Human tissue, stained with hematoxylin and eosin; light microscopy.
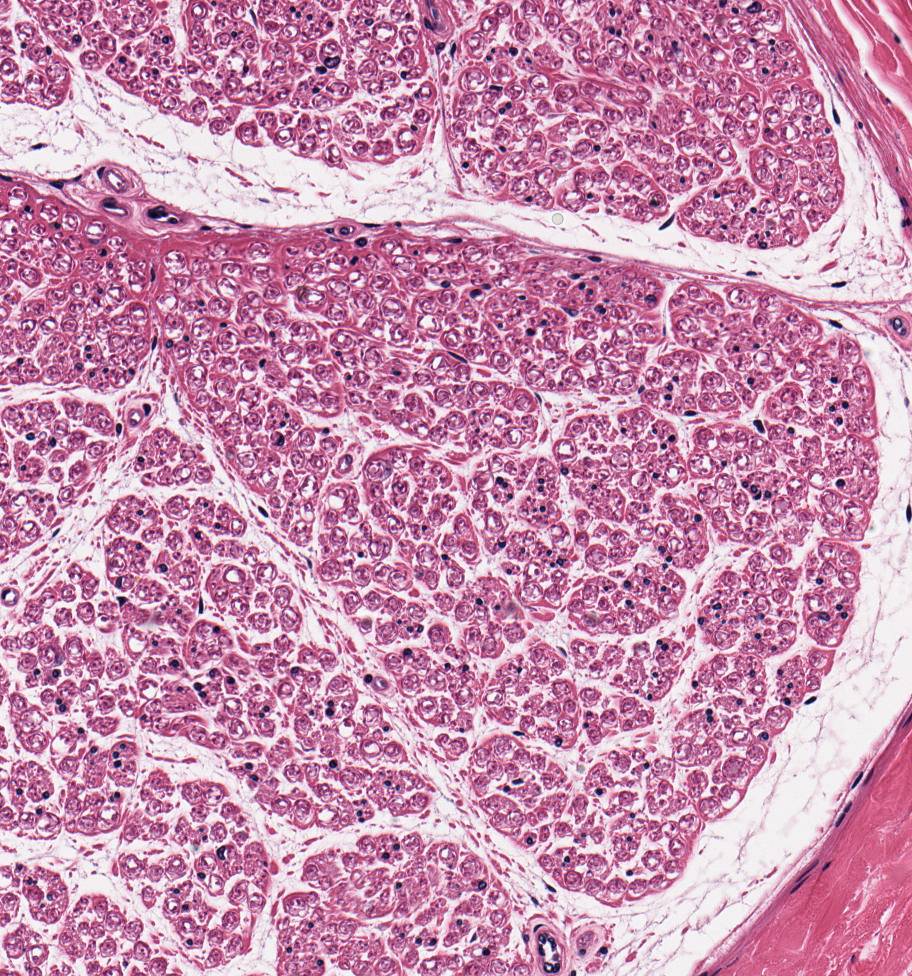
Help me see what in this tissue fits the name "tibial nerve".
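Start with what fits: the fibres in these bundles are cut across, each a small ring with a pink central dot inside a pale halo.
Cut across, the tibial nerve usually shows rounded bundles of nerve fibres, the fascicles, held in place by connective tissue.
Between the bundles the tissue is pale, loose and wispy, with few nuclei. Small blood vessels in the connective tissue at the upper left border of the large central bundle fit too.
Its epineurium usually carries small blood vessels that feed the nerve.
Thin pale septa divide that central bundle into smaller irregular groups of fibres. What you won't see is fibres lying side by side, since these are cut across.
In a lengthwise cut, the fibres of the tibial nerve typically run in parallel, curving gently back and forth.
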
